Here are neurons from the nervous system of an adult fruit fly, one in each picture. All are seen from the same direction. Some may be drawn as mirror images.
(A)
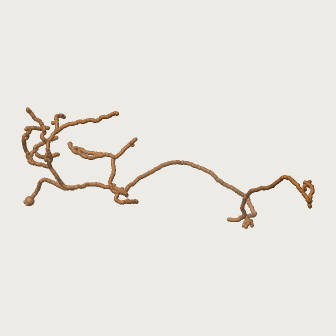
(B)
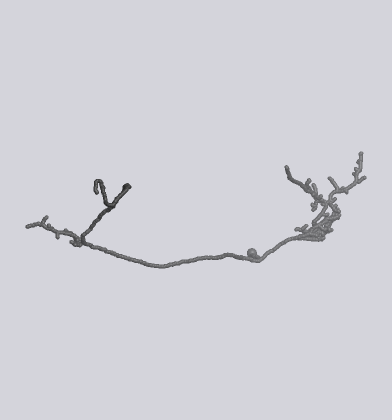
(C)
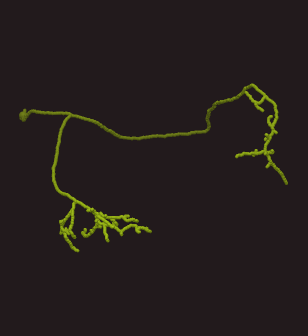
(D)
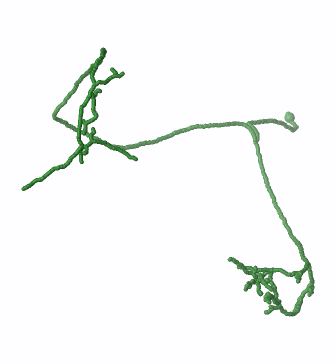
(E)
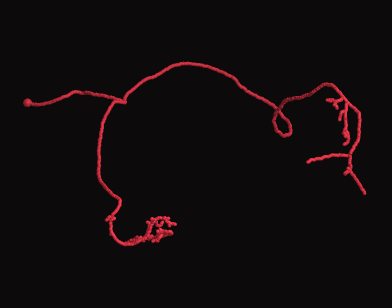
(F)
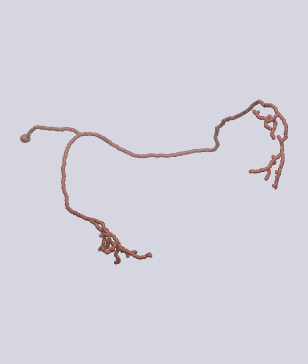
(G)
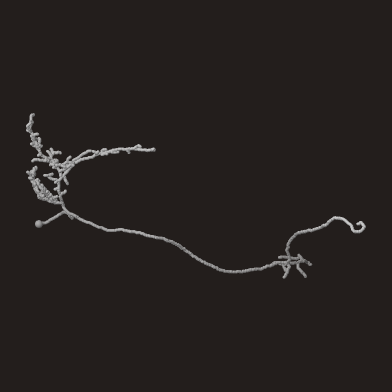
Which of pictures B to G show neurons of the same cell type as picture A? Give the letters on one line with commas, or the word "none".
B, G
